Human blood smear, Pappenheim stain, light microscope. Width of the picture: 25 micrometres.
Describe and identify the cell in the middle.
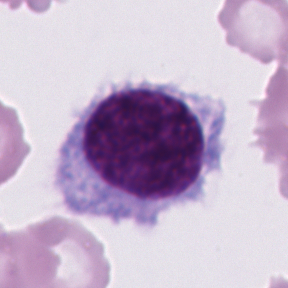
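Border first: it is ragged, with many fine, hair-like projections. Next the nucleus, which is round to oval with a smooth outline, has no indentation and shows no nucleoli. Last the cytoplasm, which contains no distinct coloured granules. This is a hairy cell.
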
